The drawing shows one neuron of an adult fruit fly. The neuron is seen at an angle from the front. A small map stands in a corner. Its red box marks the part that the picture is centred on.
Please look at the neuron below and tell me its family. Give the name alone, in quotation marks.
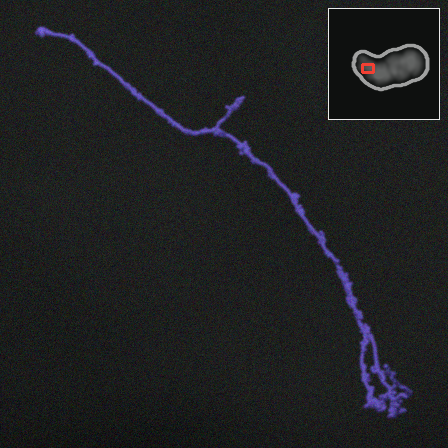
"class mechanosensory tactile"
